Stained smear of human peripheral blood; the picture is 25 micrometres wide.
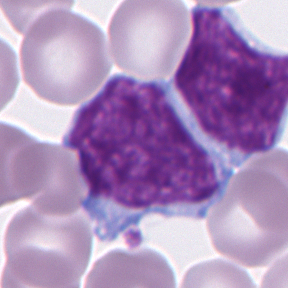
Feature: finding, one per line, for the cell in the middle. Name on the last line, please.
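Chromatin: dark purple, coarsely clumped, small paler spots between the clumps
Cytoplasm: pale blue
Granules: none seen
Edge: lower left ragged and frayed
Name: typical lymphocyte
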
